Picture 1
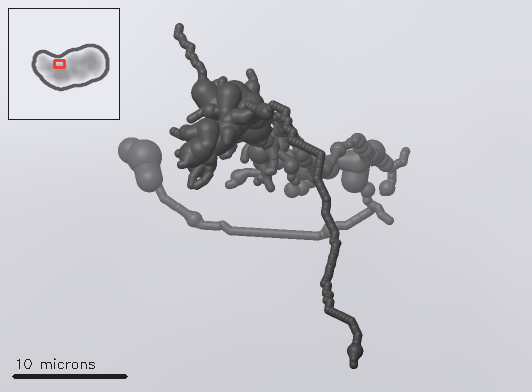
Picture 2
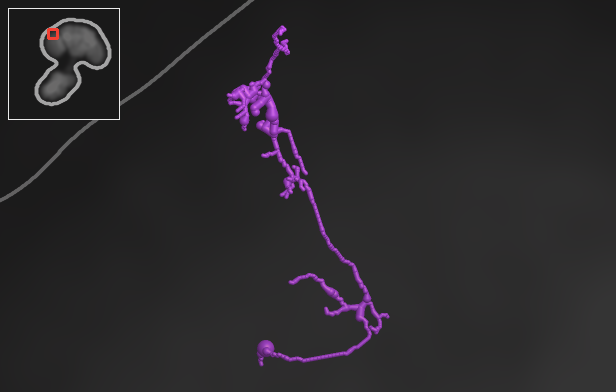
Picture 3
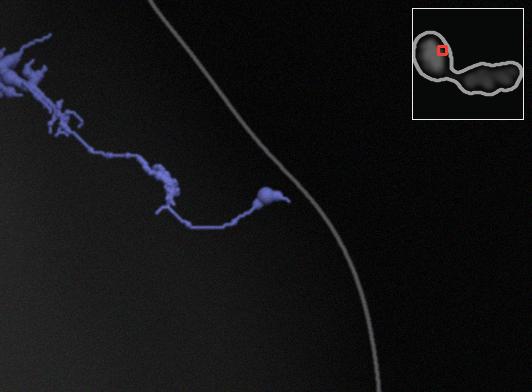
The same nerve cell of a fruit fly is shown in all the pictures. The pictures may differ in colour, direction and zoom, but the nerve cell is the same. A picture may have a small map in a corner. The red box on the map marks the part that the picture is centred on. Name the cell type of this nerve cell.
C3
